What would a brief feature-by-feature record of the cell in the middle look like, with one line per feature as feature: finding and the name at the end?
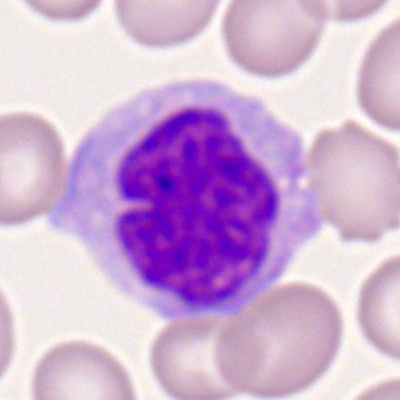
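Chromatin: dark purple, coarsely clumped, paler patches between clumps
Cytoplasm: moderate pale blue rim on all sides of the nucleus
Granules: none obvious in the cytoplasm
Outline: slightly irregular, not smoothly round
Name: monocyte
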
